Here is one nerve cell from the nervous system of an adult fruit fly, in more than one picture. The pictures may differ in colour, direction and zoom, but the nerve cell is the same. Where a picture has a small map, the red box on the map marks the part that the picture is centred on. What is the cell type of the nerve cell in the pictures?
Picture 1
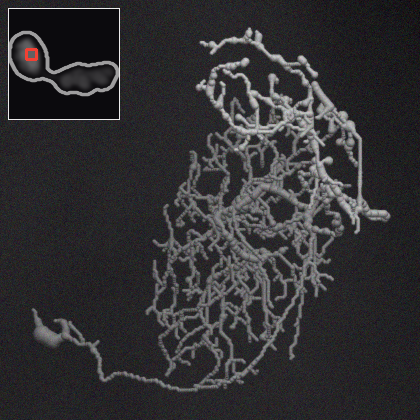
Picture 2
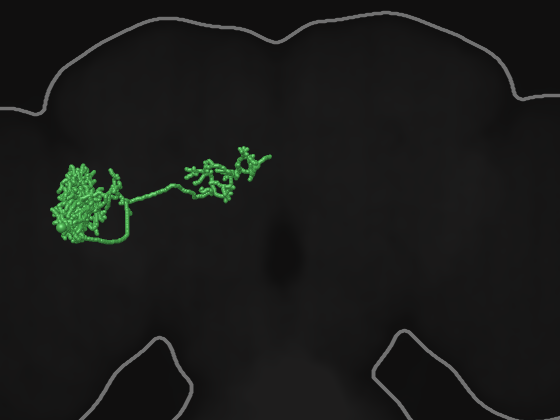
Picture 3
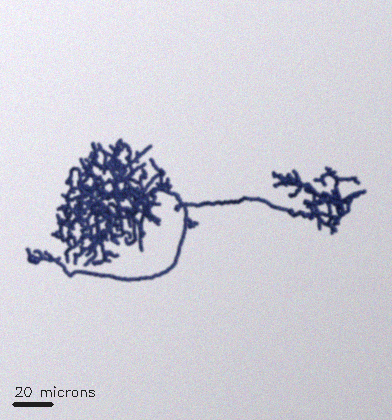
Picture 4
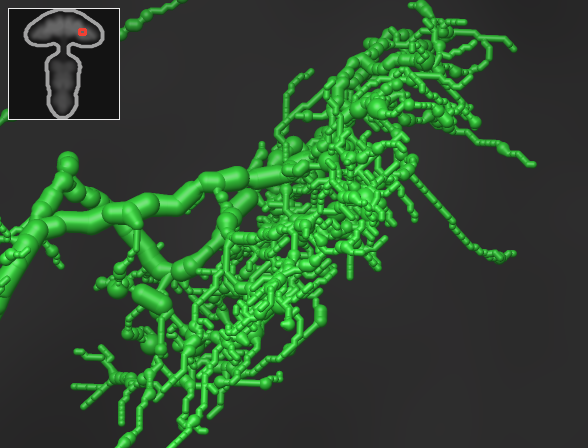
LoVP30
